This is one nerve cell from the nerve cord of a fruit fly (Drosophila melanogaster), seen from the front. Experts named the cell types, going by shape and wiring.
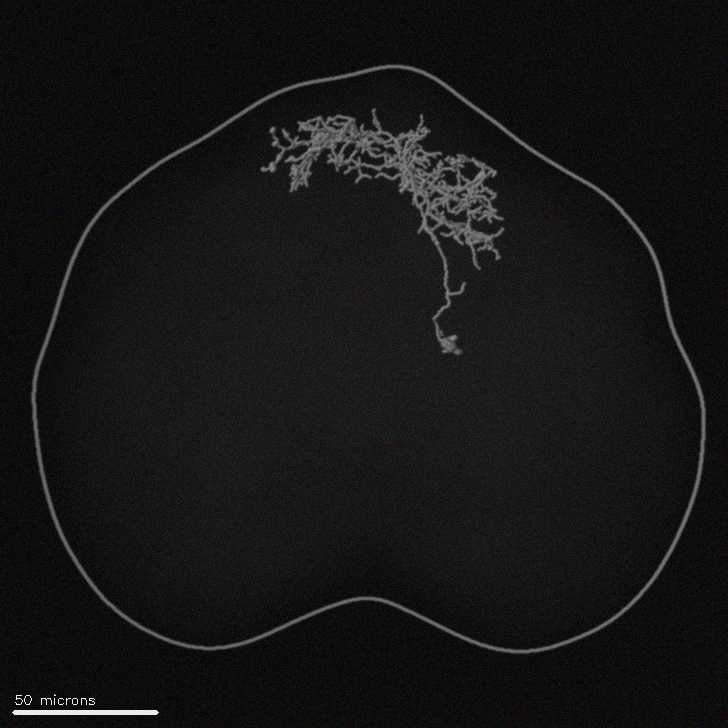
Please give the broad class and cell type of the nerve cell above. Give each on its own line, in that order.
nerve-cord intrinsic neuron
INXXX379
